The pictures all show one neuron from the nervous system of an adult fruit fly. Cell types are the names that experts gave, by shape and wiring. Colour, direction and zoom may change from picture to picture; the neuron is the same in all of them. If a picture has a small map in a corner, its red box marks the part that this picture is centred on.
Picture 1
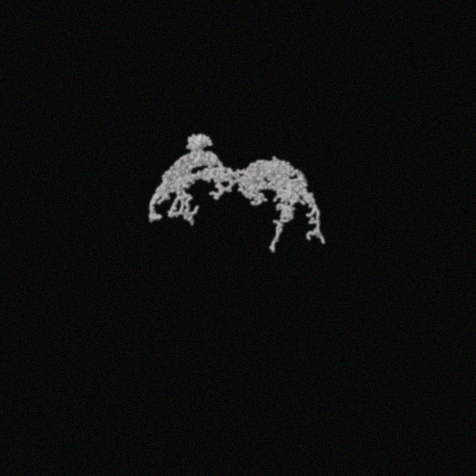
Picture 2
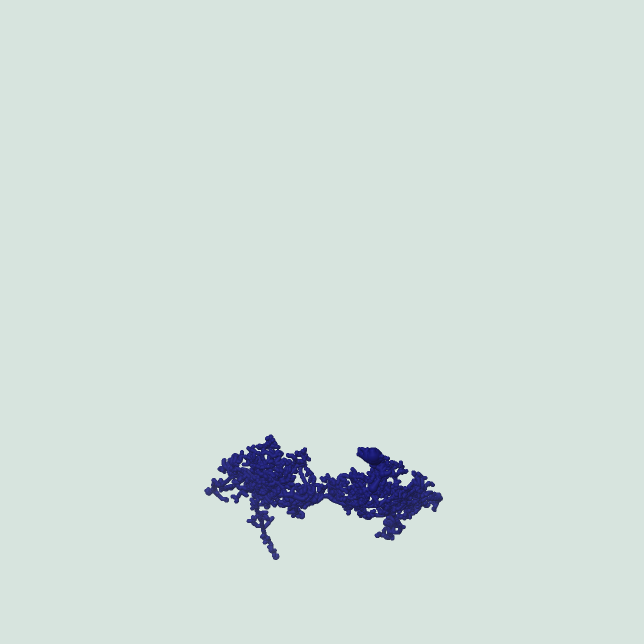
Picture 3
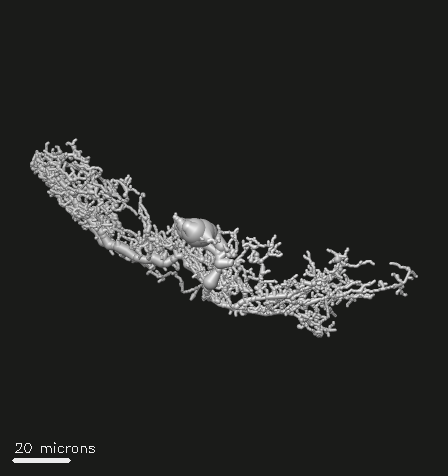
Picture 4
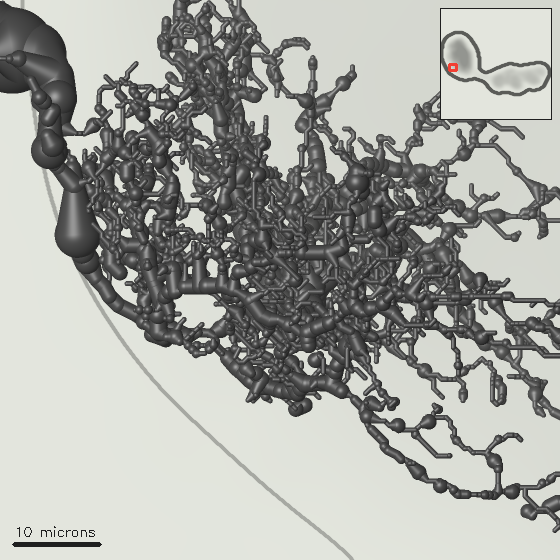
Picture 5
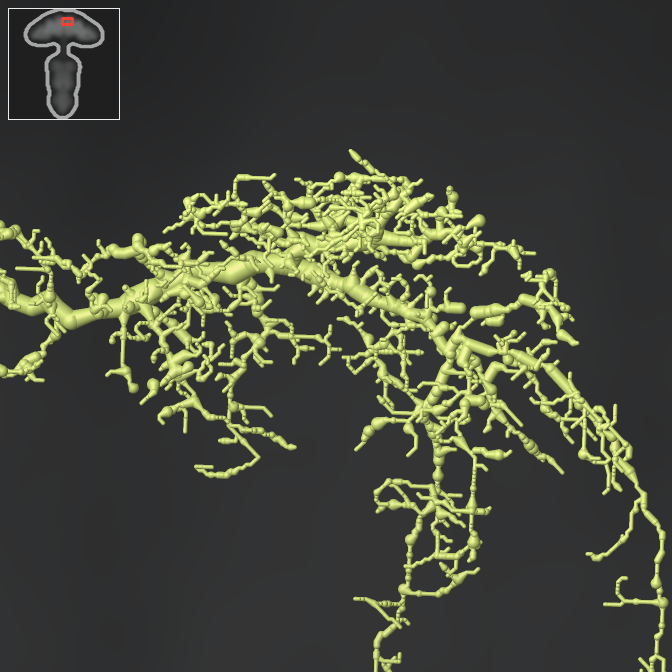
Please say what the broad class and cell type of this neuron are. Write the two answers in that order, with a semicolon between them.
motor neuron of the brain; MN12D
